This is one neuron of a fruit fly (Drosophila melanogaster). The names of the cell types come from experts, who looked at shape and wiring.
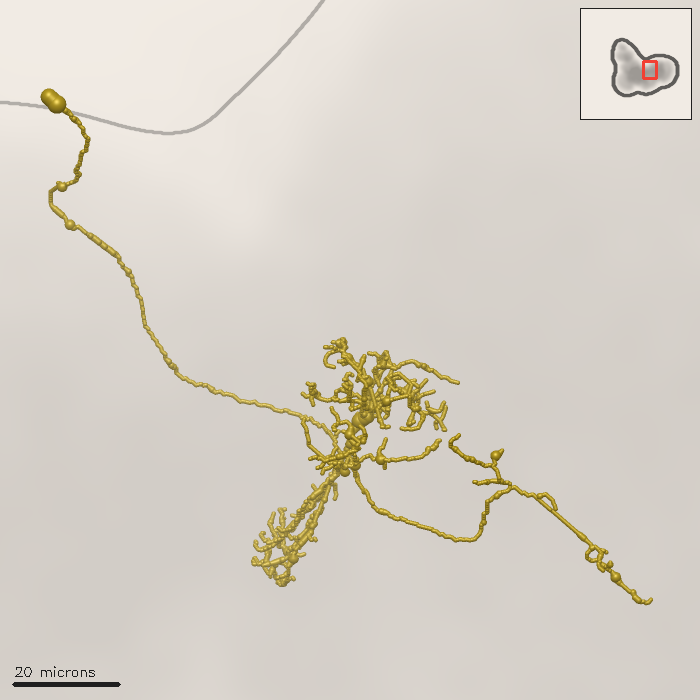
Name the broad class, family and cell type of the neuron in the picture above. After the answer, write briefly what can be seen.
Its broad class is central-brain intrinsic neuron. Its family is called class CX. The cell type is FC2C. The cell body is at the upper left of the picture. From left to right in the picture it spans about 120 microns. Dozens of branch ends can be seen.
